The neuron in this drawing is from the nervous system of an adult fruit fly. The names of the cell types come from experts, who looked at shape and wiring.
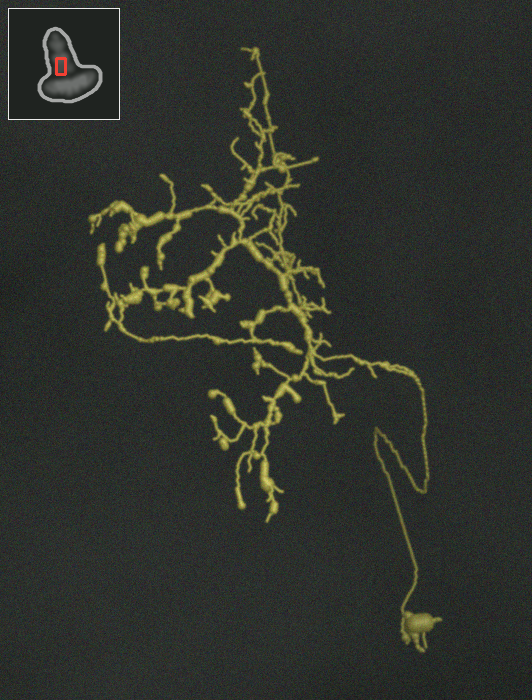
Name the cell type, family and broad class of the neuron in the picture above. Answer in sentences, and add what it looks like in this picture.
Its cell type is IN02A033. The family is hemilineage 02A. Its broad class is nerve-cord intrinsic neuron. The cell body can be seen at the lower right of the picture. The picture shows dozens of branch ends.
